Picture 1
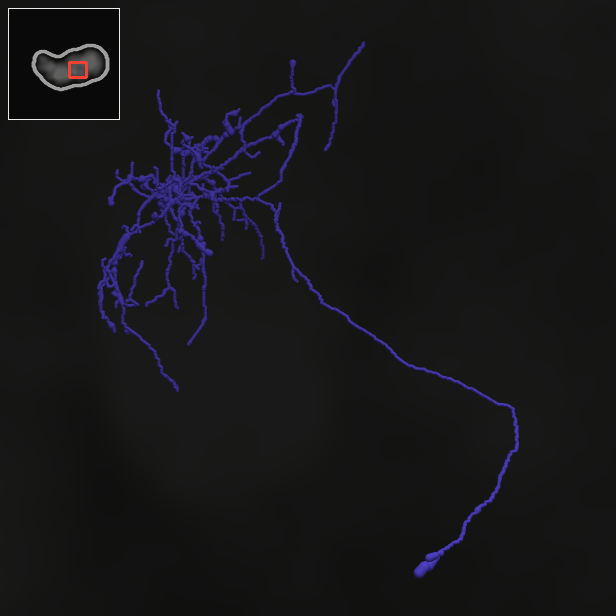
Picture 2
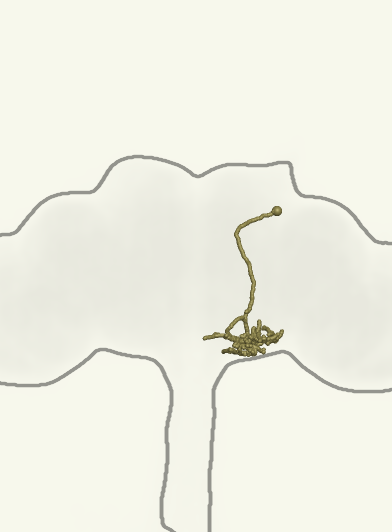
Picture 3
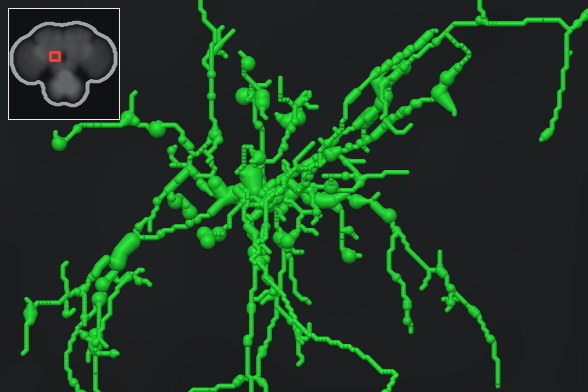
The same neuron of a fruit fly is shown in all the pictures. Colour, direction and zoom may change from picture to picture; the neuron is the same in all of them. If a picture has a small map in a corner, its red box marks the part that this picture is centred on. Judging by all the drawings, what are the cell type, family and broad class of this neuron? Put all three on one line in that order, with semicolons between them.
PS074; hemilineage LALv1_ventral; central-brain intrinsic neuron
